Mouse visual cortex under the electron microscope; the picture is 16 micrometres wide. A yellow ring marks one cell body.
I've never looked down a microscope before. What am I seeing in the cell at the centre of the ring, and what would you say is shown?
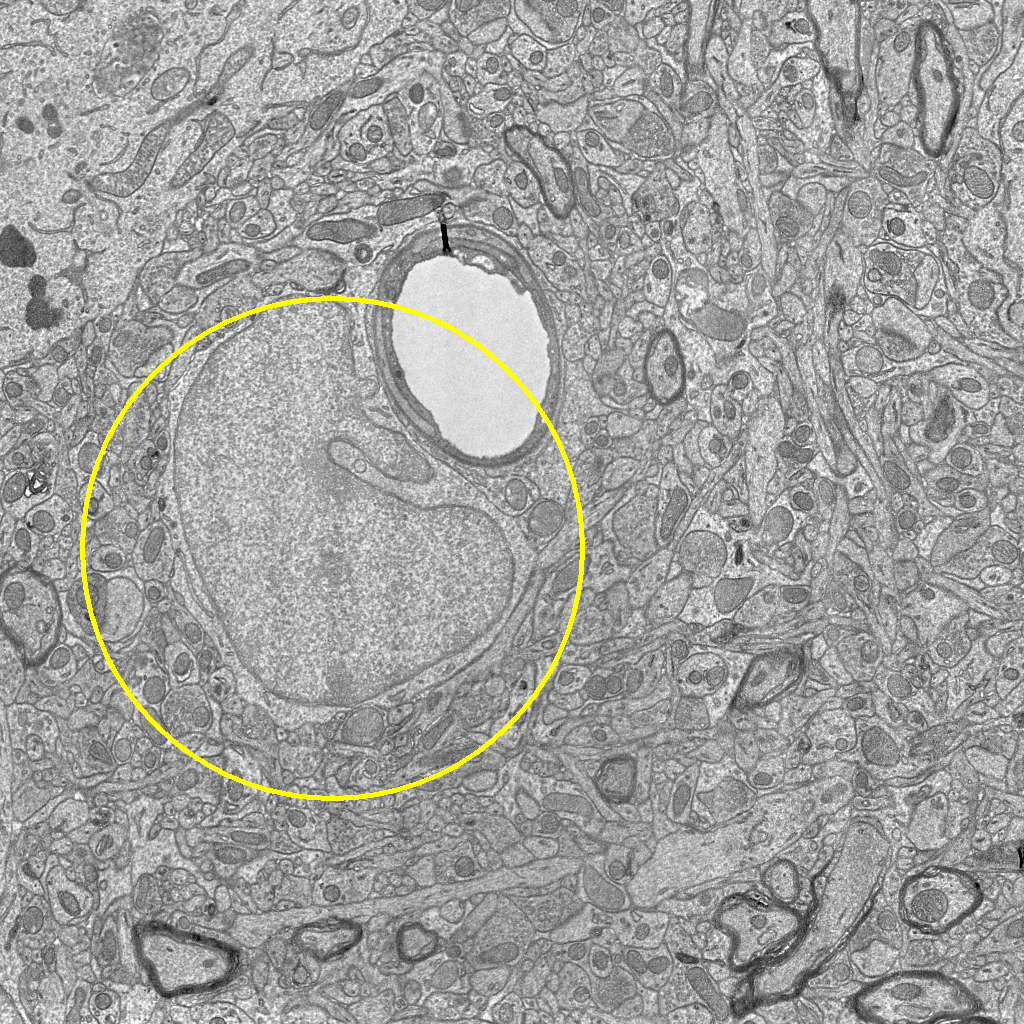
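Big, irregular nucleus here, with a deep notch cut into its upper right side, and you get the whole outline in this section. The chromatin's finely granular and fairly even, no thick dark band along the envelope. No distinct nucleolus shows up. So this one's an oligodendrocyte precursor cell.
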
